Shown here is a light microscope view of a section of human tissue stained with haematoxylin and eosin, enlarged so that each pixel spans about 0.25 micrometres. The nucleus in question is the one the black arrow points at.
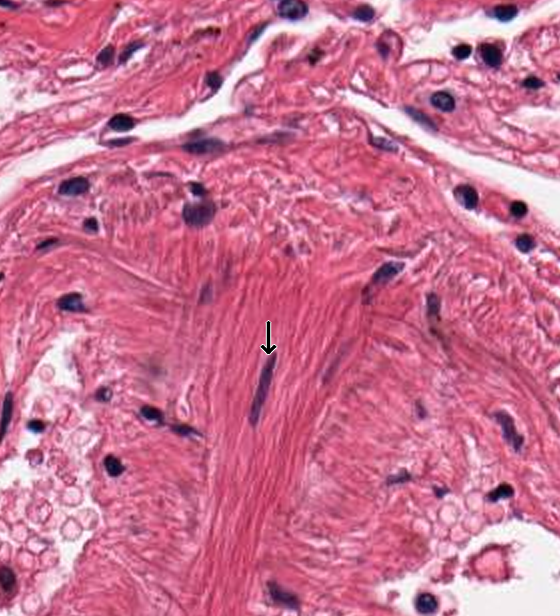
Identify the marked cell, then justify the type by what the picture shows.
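This is a smooth muscle cell. The nucleus is long and narrow, rod-like, with its long axis running the same way as the surrounding strands. The nucleus stains dark purple fairly evenly along its length. The cytoplasm around the nucleus is pink and finely streaked lengthwise, and the cell's own outline cannot be told apart from its neighbours. The cell lies within a bundle of closely packed, parallel pink strands that runs lengthwise through the middle of the field.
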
